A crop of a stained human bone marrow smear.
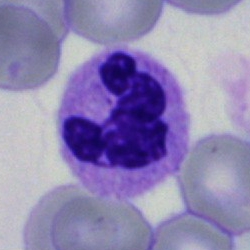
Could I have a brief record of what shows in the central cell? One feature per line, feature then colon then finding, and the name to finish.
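Nucleus: at least three lobes
Chromatin: dark purple, densely clumped
Cytoplasm: plentiful, pale lilac
Granules: fine and lilac, not coarse
Name: segmented neutrophil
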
